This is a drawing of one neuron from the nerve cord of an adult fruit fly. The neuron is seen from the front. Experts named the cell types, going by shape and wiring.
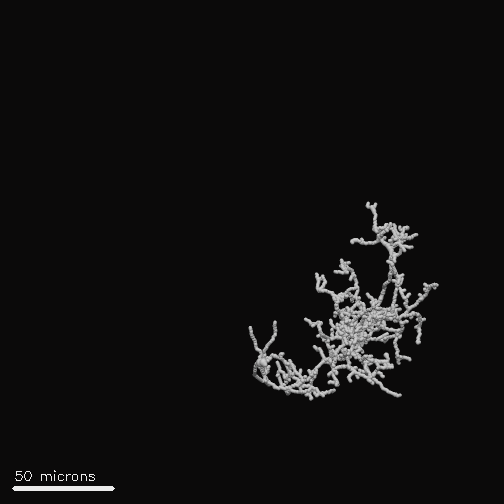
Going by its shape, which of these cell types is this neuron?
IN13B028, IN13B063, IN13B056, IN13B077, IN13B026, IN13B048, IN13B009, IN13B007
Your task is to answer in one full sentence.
It is to cell type IN13B028 that the neuron belongs.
